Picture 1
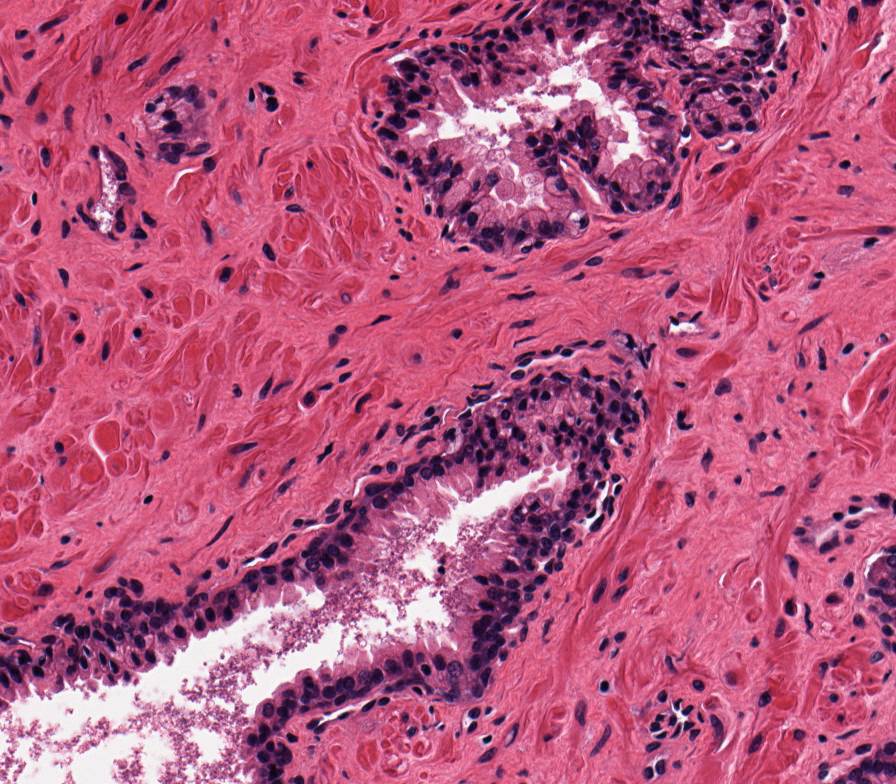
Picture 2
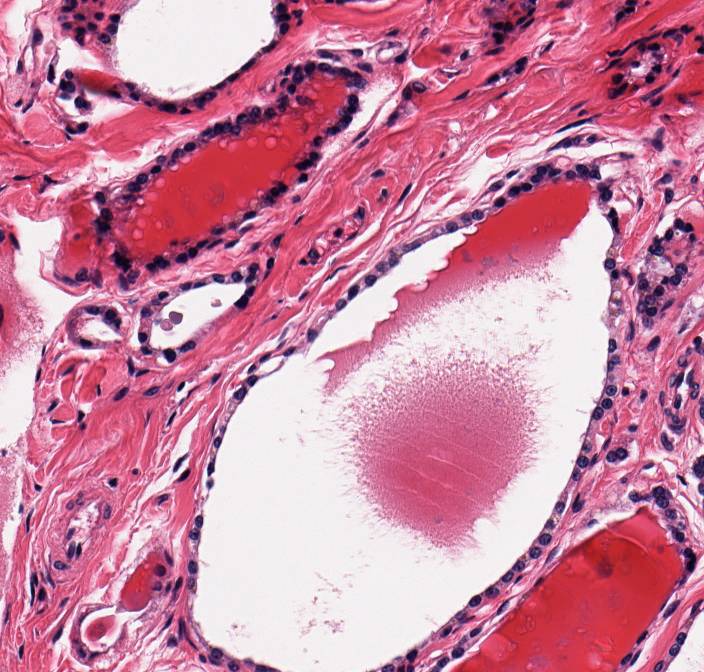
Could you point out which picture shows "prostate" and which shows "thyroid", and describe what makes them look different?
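Looking at the pair, the prostate is in picture 1 and the thyroid in picture 2. In picture 1, I notice only a few separate glands sitting in abundant dense pink stroma, the largest running along the lower left and centre. On the left, that stroma shows smooth muscle bundles cut across as rounded pink cell profiles. The upper central gland has lining cells with pale, finely foamy cytoplasm, and the big lower gland holds loose fine pink granules in its lumen. Turning to picture 2, I see rounded and elongated spaces of differing size, the largest in the centre and right, each lined by a single layer of flattened to cuboidal cells with small, round, dark nuclei. Between them, the stroma is wavy pink collagen bundles with scattered spindle-shaped nuclei.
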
